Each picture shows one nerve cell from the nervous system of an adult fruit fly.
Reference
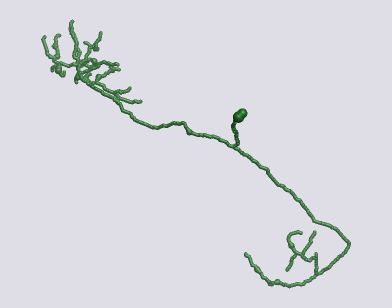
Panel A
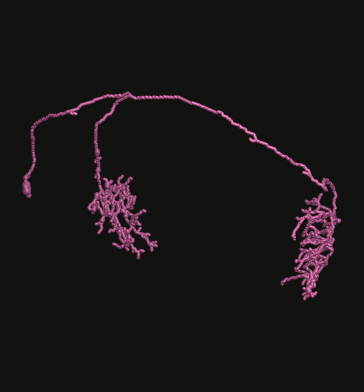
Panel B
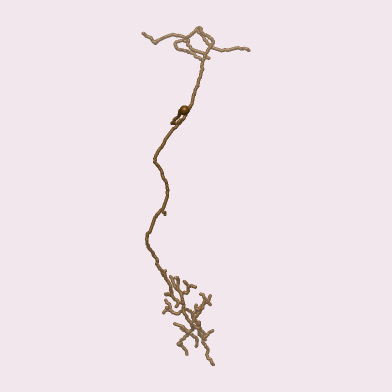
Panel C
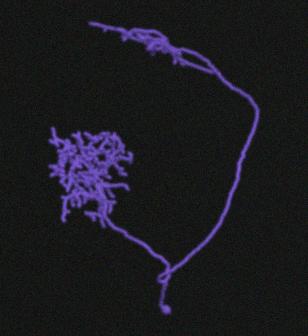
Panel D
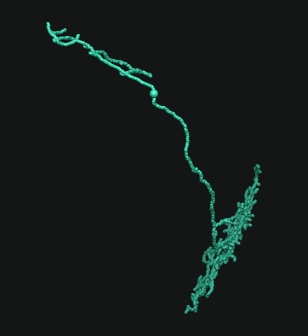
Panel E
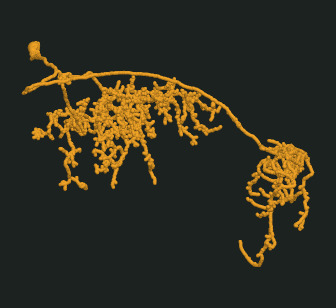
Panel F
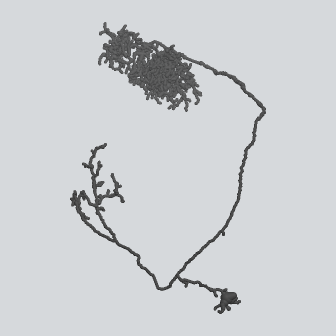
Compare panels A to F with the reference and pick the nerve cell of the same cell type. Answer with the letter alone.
B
